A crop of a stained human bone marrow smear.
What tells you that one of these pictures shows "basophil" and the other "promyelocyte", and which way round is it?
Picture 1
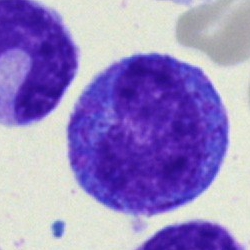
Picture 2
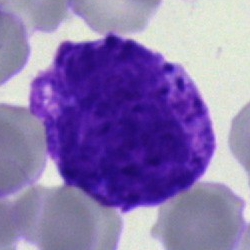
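Picture 1 shows a promyelocyte; picture 2 shows a basophil. Promyelocyte: outline round and smooth, no vacuoles, not touching any neighbouring cell. Basophil: whole cell deep blue-purple, far darker than the pale red cells around it. Coarse dark purple granules scattered across it, most distinct near the right edge. Granules overlie the centre, so the nuclear outline cannot be clearly separated from the cytoplasm. Left edge: a paler lilac zone holding small clear spaces.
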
